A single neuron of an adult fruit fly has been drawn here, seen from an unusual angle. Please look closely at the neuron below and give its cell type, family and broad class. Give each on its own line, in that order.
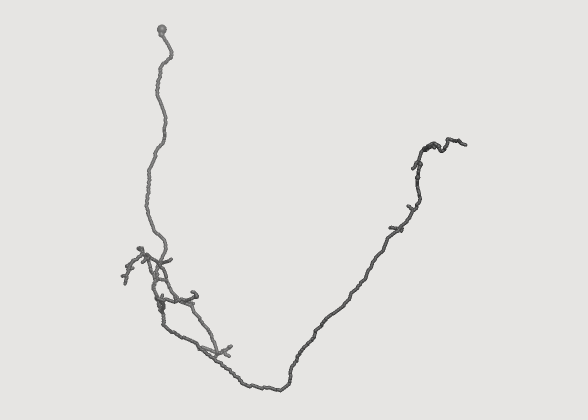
FS4A
class CX
central-brain intrinsic neuron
